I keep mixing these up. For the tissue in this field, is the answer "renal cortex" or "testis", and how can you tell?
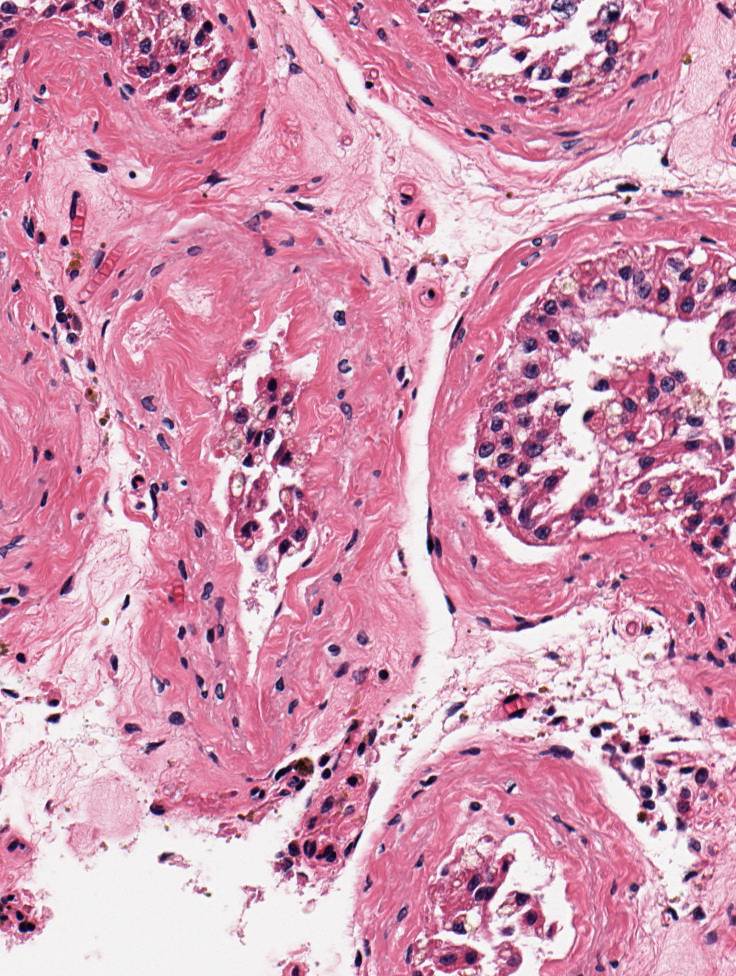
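It's testis. Rounded tubular units, cut across, fill the field between narrow strips of loose interstitium. Each is ringed by thick wavy pink collagen, its flattened spindle nuclei in concentric layers. The right-edge tubule has several layers of cells with round dark nuclei around an irregular lumen.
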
